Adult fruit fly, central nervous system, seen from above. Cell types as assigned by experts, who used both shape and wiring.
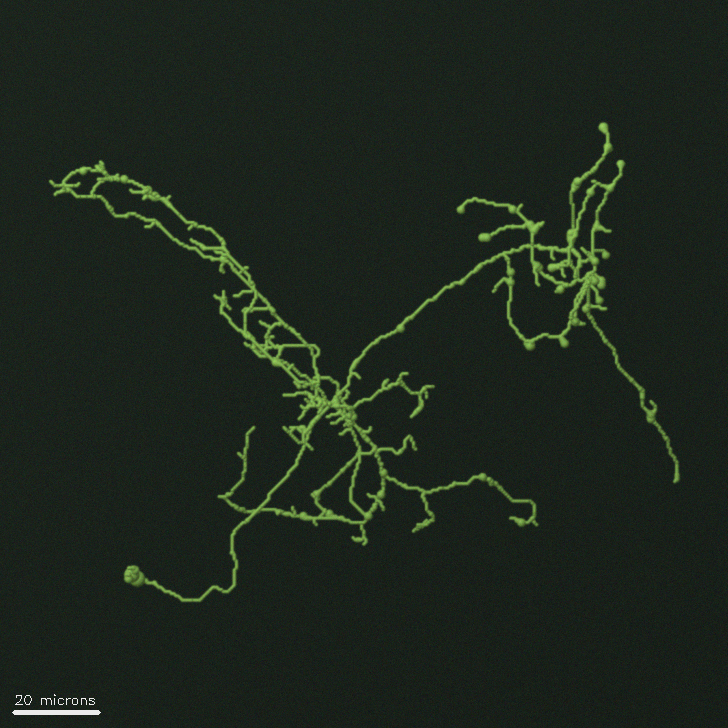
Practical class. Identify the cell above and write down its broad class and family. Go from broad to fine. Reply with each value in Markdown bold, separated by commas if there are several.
**central-brain intrinsic neuron**, **hemilineage CLp2**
